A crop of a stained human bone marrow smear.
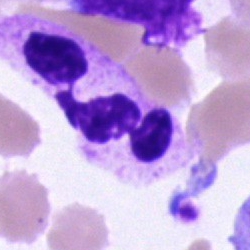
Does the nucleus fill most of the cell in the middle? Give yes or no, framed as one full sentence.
No, the cell's cytoplasm is ample, not a thin rim.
